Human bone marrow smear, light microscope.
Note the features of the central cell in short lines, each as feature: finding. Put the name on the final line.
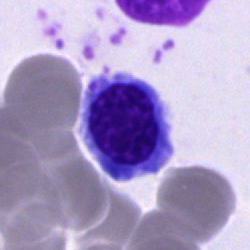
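Chromatin: dark purple, clumped, nucleus mottled
Nucleolus: none distinct
Cytoplasmic granules: none seen
Outline: irregular, small blunt cytoplasmic bulges at edge
Cell: erythroblast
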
